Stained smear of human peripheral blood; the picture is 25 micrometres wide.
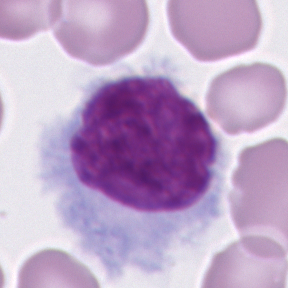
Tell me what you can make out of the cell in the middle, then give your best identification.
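Fine hair-like projections fringe the edge of the cytoplasm here, and the cytoplasm itself is pale greyish blue. It makes a broader rim toward the lower left than toward the upper right. The nucleus is round, about 12 micrometres across, with no lobes or deep indentations. So this one's a hairy cell.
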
